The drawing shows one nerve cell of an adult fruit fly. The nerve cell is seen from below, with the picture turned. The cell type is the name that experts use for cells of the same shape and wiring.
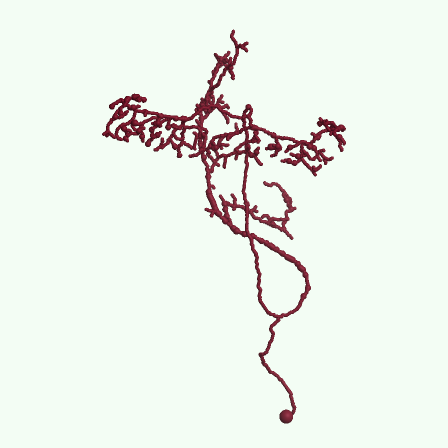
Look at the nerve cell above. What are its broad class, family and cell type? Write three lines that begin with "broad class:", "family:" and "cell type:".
broad class: central-brain intrinsic neuron
family: hemilineage DM6_dorso_medial
cell type: FB8C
